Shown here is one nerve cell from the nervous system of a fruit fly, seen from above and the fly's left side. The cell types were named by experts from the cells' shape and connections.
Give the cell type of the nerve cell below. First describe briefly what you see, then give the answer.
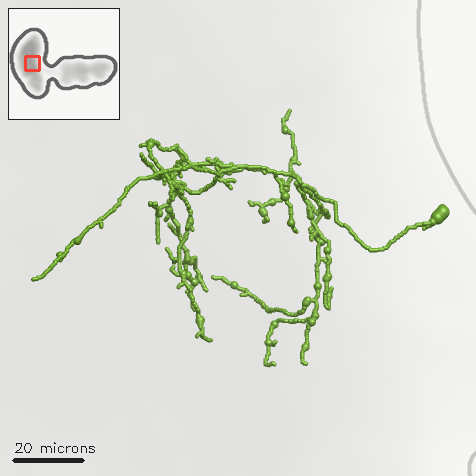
It is in the brain and does not reach the nerve cord. From left to right in the picture it spans about 120 microns. Dozens of branch ends can be seen. It is a central-brain intrinsic neuron. Its cell type is CB1269.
